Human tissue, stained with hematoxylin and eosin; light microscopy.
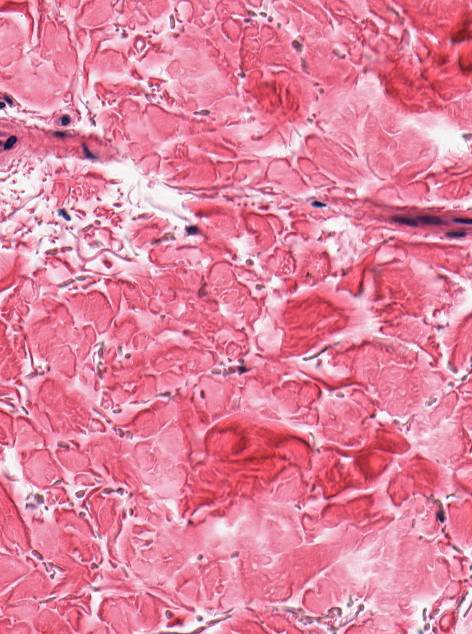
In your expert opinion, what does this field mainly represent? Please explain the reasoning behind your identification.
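This is dermis. The deciding point is that its few small dark nuclei sit between fibres, at their edges, not inside them.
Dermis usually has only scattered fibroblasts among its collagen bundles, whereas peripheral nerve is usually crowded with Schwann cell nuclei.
Clear clefts part many fibres, and cracks within some fit shrinkage artefact.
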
